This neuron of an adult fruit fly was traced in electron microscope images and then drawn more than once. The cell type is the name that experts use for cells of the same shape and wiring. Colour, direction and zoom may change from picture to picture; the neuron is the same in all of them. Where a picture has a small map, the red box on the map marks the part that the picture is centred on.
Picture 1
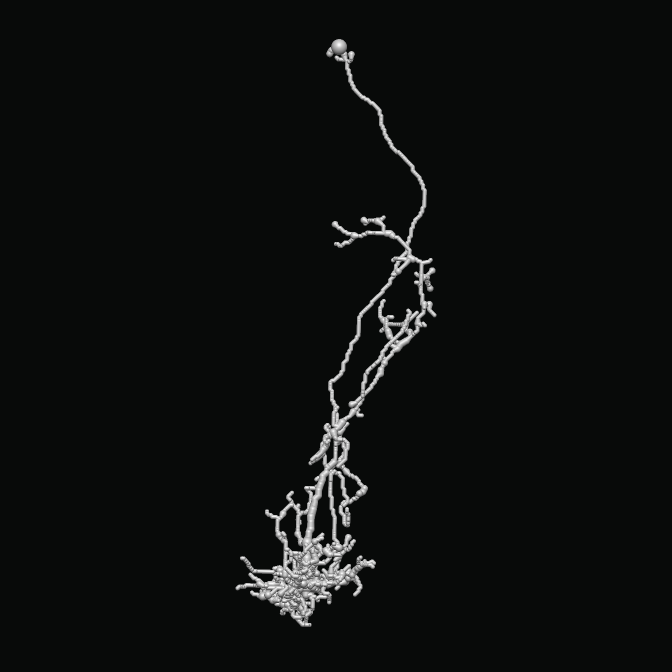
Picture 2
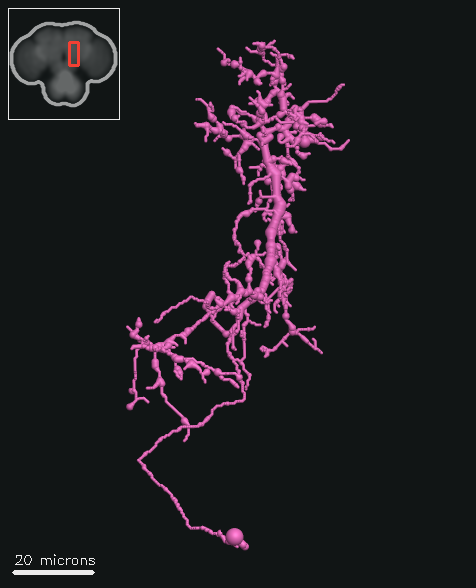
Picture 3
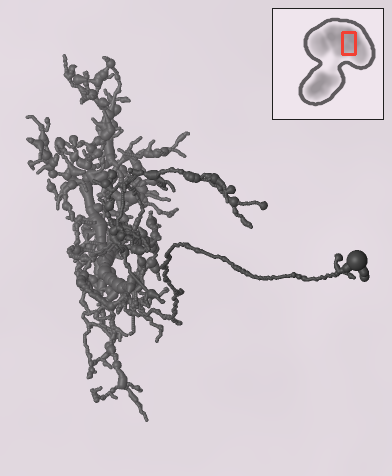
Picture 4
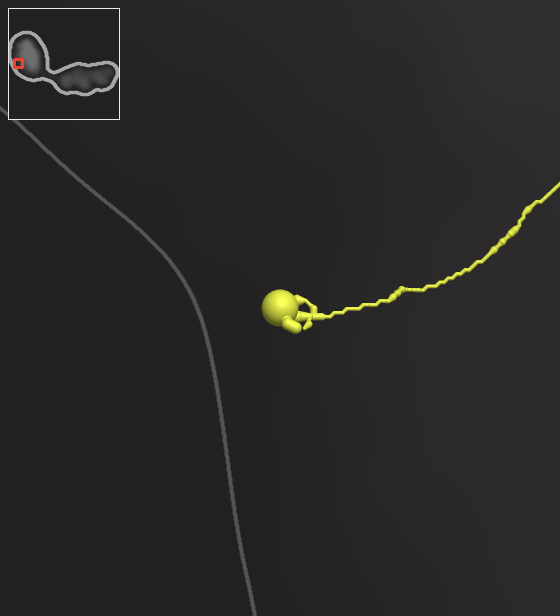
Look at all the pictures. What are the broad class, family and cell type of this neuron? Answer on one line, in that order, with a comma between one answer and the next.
central-brain intrinsic neuron, hemilineage LALv1_ventral, PS068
